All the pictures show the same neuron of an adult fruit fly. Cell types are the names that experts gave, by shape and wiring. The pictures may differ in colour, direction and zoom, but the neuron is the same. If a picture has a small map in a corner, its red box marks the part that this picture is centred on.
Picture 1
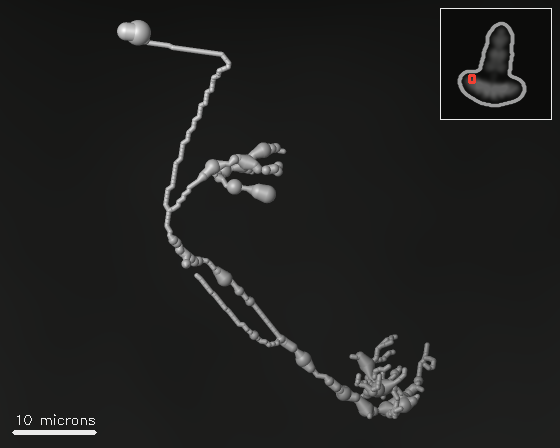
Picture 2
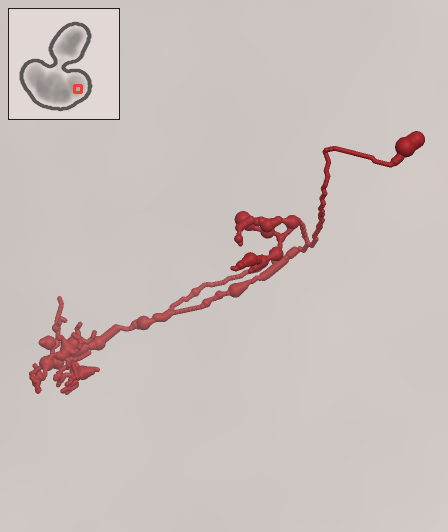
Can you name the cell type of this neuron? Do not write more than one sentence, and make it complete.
In terms of cell type, the neuron is T5b.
